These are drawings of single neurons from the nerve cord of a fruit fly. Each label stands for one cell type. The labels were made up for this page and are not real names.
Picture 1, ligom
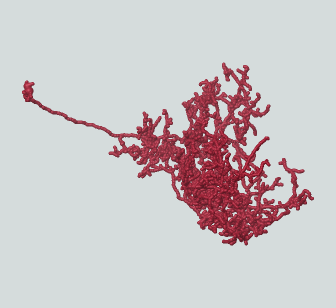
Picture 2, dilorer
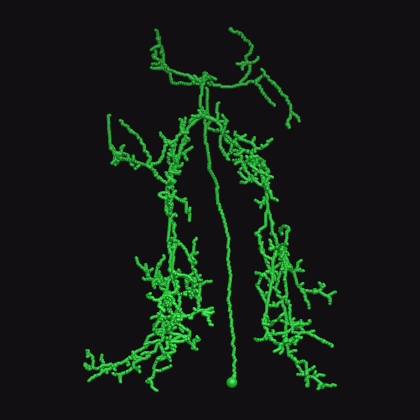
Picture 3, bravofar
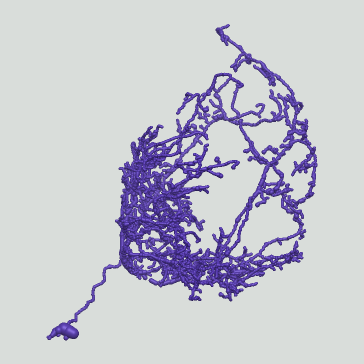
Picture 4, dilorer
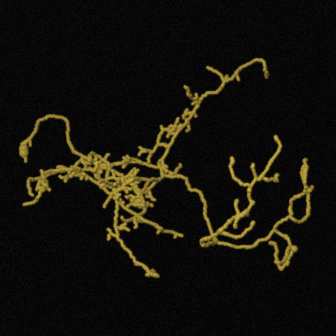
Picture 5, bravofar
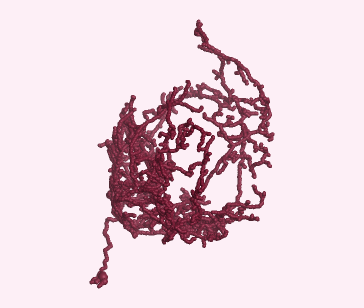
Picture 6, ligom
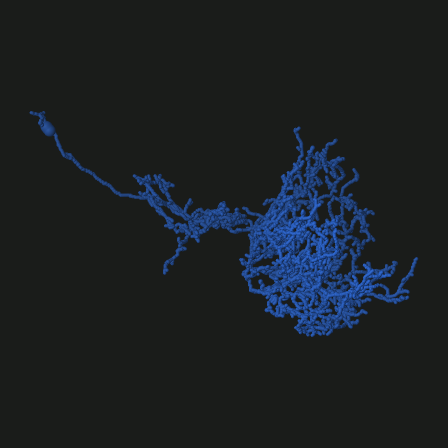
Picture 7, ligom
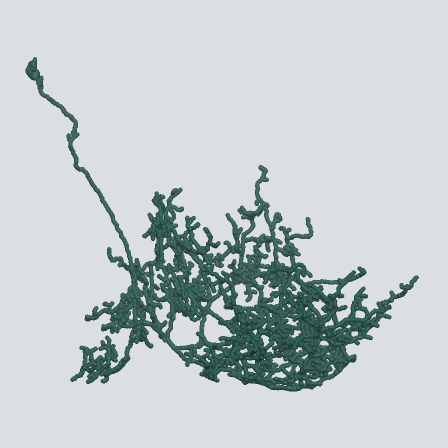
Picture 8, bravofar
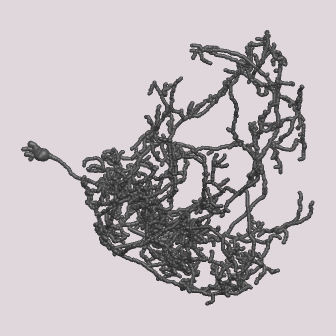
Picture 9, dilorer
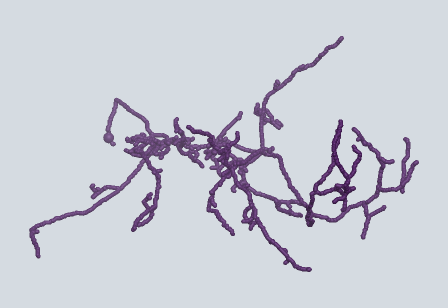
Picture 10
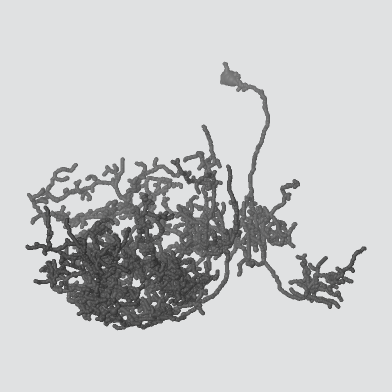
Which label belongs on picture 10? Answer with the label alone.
ligom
